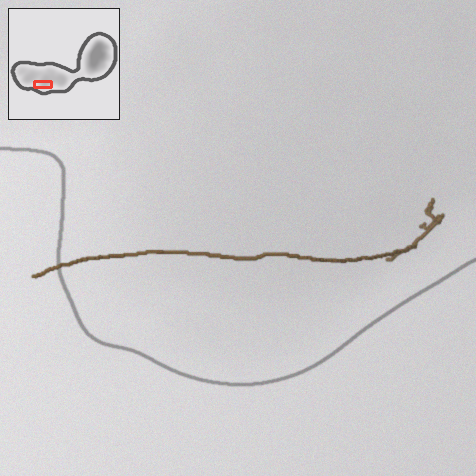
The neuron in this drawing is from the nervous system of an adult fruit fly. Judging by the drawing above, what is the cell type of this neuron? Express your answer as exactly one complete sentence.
The cell type of the neuron here is SNta42.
